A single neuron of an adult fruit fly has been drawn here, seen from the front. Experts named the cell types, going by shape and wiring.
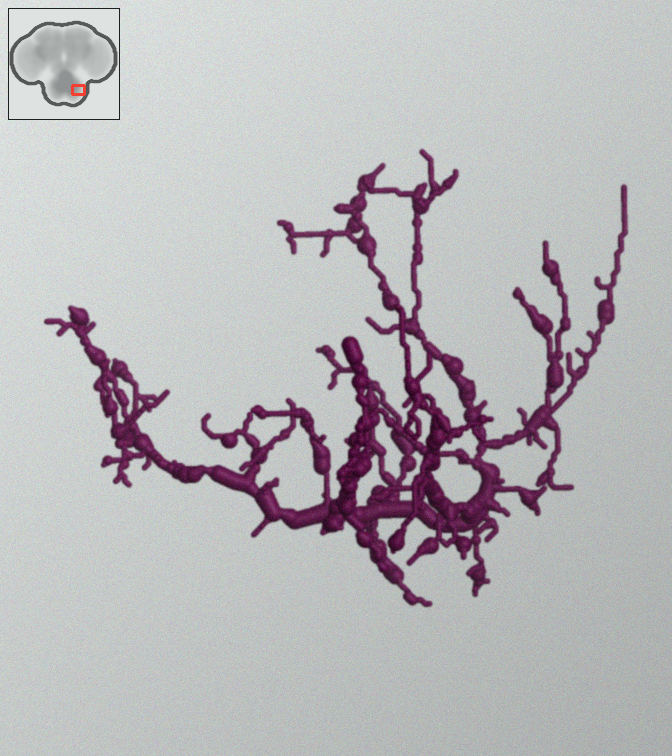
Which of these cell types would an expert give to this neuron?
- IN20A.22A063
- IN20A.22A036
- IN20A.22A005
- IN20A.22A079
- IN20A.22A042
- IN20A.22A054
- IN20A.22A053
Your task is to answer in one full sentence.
The cell type to which this neuron belongs is IN20A.22A053.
